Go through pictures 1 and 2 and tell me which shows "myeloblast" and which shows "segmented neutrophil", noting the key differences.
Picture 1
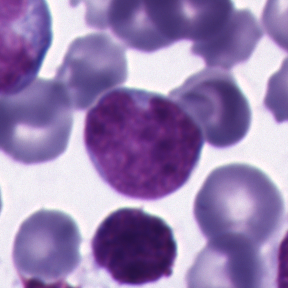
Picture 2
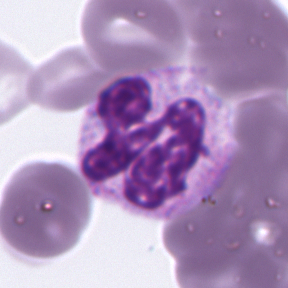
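The myeloblast is in picture 1, the segmented neutrophil in picture 2. Both cells have a round or nearly round, smooth outline, and neither contains vacuoles. In the myeloblast the nucleus occupies nearly the entire cell, leaving at most a very thin rim of cytoplasm, and a small pale notch marks its top edge.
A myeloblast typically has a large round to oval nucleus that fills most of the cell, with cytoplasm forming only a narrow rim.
In the segmented neutrophil the nucleus is divided into several lobes joined to one another, with dark purple, coarsely clumped chromatin and no visible nucleoli.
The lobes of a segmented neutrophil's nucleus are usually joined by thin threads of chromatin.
The myeloblast shows no granules, whereas the segmented neutrophil carries fine, faint pinkish-violet granules spread evenly through its cytoplasm.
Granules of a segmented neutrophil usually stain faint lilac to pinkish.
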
